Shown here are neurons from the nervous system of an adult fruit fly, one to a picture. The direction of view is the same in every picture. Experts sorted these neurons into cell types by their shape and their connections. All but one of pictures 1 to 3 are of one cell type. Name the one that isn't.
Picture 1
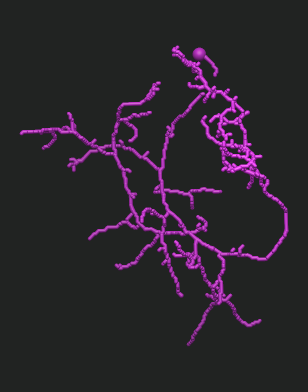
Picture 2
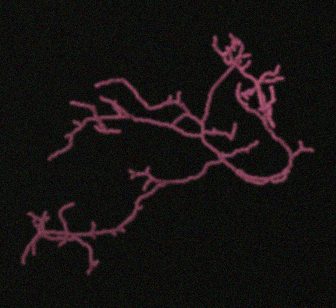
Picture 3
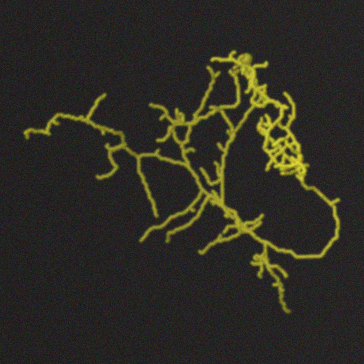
Picture 2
